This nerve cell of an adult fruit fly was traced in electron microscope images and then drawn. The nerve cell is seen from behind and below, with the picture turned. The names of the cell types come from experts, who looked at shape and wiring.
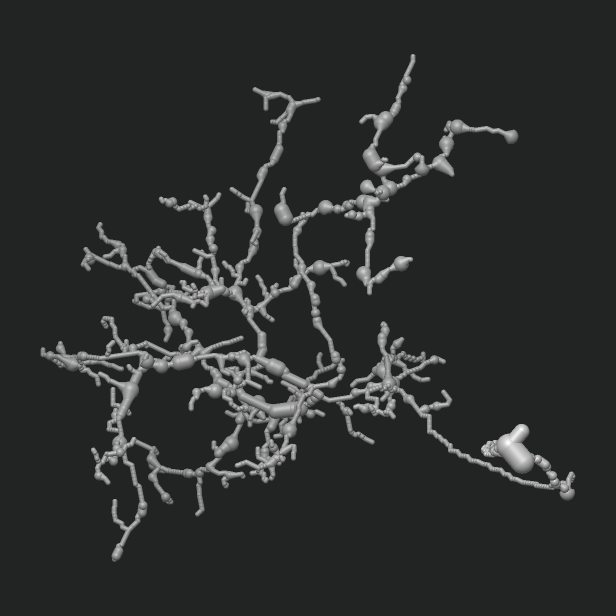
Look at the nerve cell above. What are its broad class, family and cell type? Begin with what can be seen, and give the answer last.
The cell body can be seen at the lower right of the picture. As drawn here it is about as wide as it is tall. It is a nerve-cord intrinsic neuron. The family is hemilineage 20A.22A. The cell type is IN20A.22A065.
